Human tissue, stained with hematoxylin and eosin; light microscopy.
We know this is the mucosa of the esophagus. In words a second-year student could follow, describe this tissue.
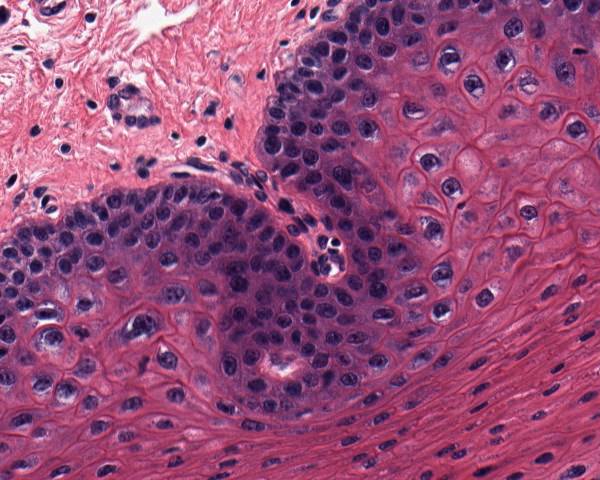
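The epithelium is stratified squamous, composed of many layers of cells. Its border with the stroma is curved and undulating rather than straight. Basal cells crowd along this border, with dark purple nuclei and scant cytoplasm. Above the basal layer, the cells are larger and polygonal, with pink cytoplasm and distinct cell borders.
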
